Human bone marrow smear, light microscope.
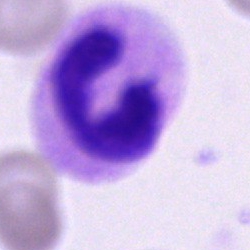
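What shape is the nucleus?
A thick curved band bent into a C, opening toward the upper right.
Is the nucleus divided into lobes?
No; it is one continuous band, with no thin connecting threads.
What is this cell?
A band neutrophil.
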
